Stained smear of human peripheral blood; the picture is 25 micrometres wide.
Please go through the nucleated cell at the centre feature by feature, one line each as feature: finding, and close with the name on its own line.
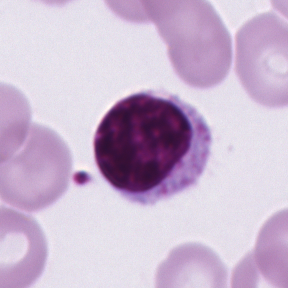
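Nucleus: round, with no indentation and no lobes
Chromatin: dark purple and coarsely clumped
Granules: fine, reddish-purple, scattered through the cytoplasm
Vacuoles: none in the cytoplasm
Name: large granular lymphocyte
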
